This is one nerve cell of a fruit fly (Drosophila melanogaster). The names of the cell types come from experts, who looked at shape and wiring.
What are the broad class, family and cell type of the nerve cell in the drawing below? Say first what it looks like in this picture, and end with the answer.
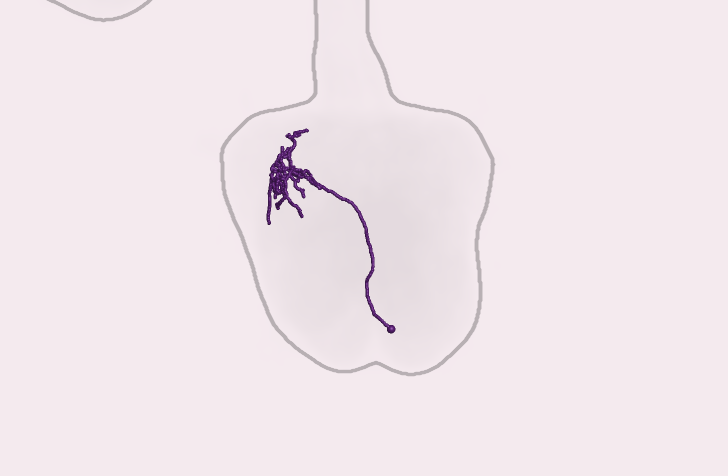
As drawn here it is taller than it is wide. Its broad class is nerve-cord intrinsic neuron. The family is hemilineage 06B. Its cell type is IN06B079.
